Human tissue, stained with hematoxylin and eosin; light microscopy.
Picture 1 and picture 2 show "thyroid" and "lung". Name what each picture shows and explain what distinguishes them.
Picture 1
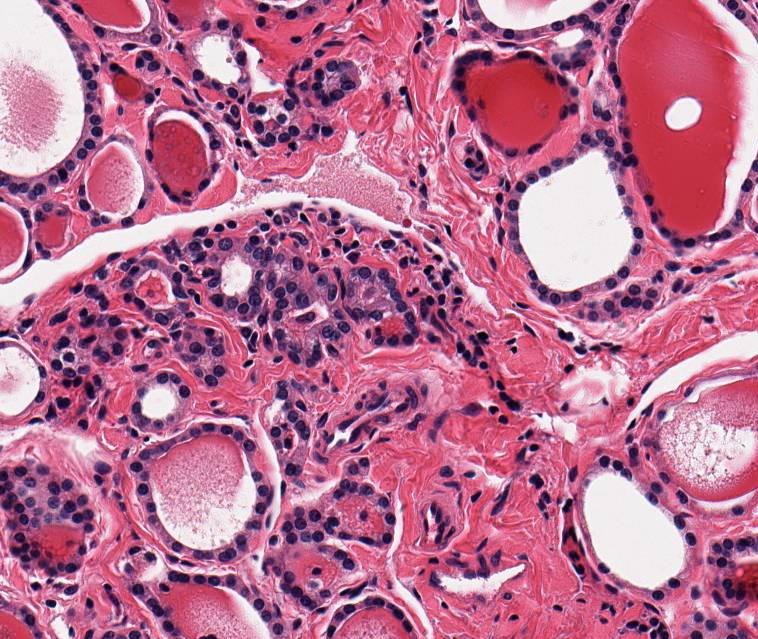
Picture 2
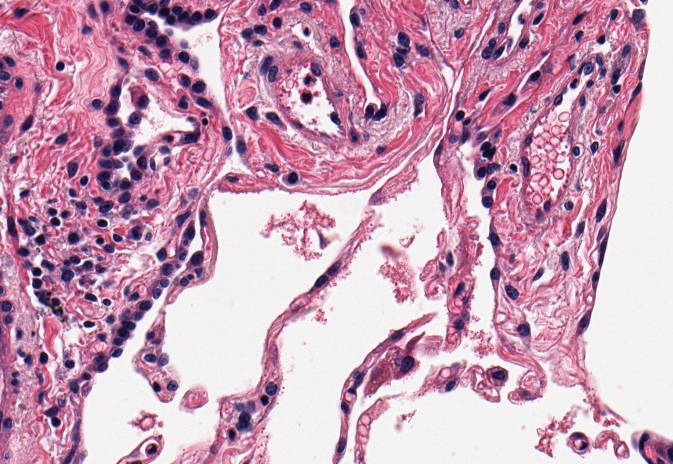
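You're looking at thyroid in picture 1 and lung in picture 2. Start with what fills the spaces: the thyroid follicles hold deep red, uniform or pale pink, frothy contents, while the lung spaces in the lower centre are large, empty and white.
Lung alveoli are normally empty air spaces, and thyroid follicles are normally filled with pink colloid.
The linings differ as well: a single layer of flattened to cuboidal cells with round, dark nuclei in picture 1, against thin, delicate walls lined by flattened cells in picture 2.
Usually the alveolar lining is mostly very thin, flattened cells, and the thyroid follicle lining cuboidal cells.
Otherwise, the thyroid has small crowded follicles in the centre-left, and the lung shows a dense crowd of small, dark, round nuclei on the left.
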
